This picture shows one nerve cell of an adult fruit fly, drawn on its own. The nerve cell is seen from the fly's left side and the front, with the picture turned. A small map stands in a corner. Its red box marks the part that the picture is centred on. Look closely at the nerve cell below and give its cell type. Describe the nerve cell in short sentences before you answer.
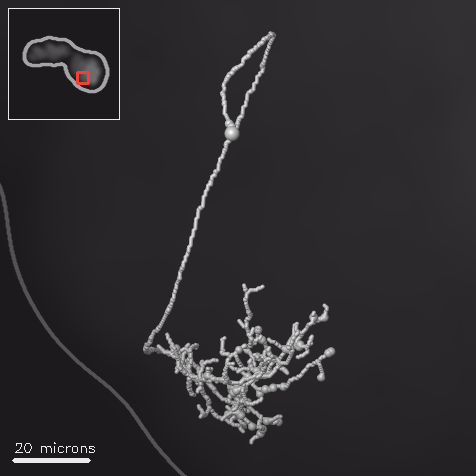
Its cell body lies at the top of the picture. By the scale bar it is about 110 microns tall in this view. Dozens of branch ends can be seen. Its broad class is central-brain intrinsic neuron. Its cell type is SLP089.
